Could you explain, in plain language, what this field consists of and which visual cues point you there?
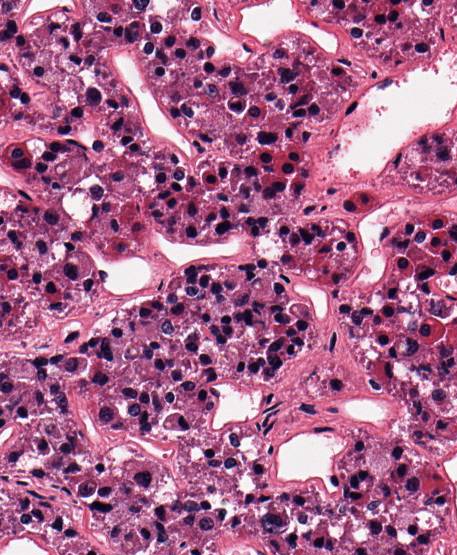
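The field mainly shows the pars distalis of the pituitary. First, solid nests and sheets, parted by thin fibrous septa, run throughout. Next, thin-walled, irregular, mostly empty vascular spaces lie between the nests.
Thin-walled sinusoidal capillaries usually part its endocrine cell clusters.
Then, scattered cells with deeply eosinophilic cytoplasm stand out, mainly upper and right.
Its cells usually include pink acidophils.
Finally, the nests form no lumens.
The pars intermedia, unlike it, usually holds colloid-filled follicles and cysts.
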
